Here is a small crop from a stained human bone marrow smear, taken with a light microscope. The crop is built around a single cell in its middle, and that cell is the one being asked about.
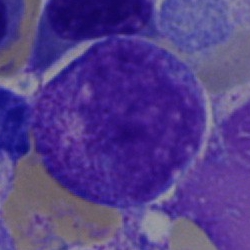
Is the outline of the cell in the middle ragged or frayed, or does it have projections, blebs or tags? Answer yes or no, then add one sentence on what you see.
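No. The cell border is smooth, with no projections.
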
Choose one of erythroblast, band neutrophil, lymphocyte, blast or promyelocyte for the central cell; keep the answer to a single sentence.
The crop centres on a single cell, and that cell is a promyelocyte.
